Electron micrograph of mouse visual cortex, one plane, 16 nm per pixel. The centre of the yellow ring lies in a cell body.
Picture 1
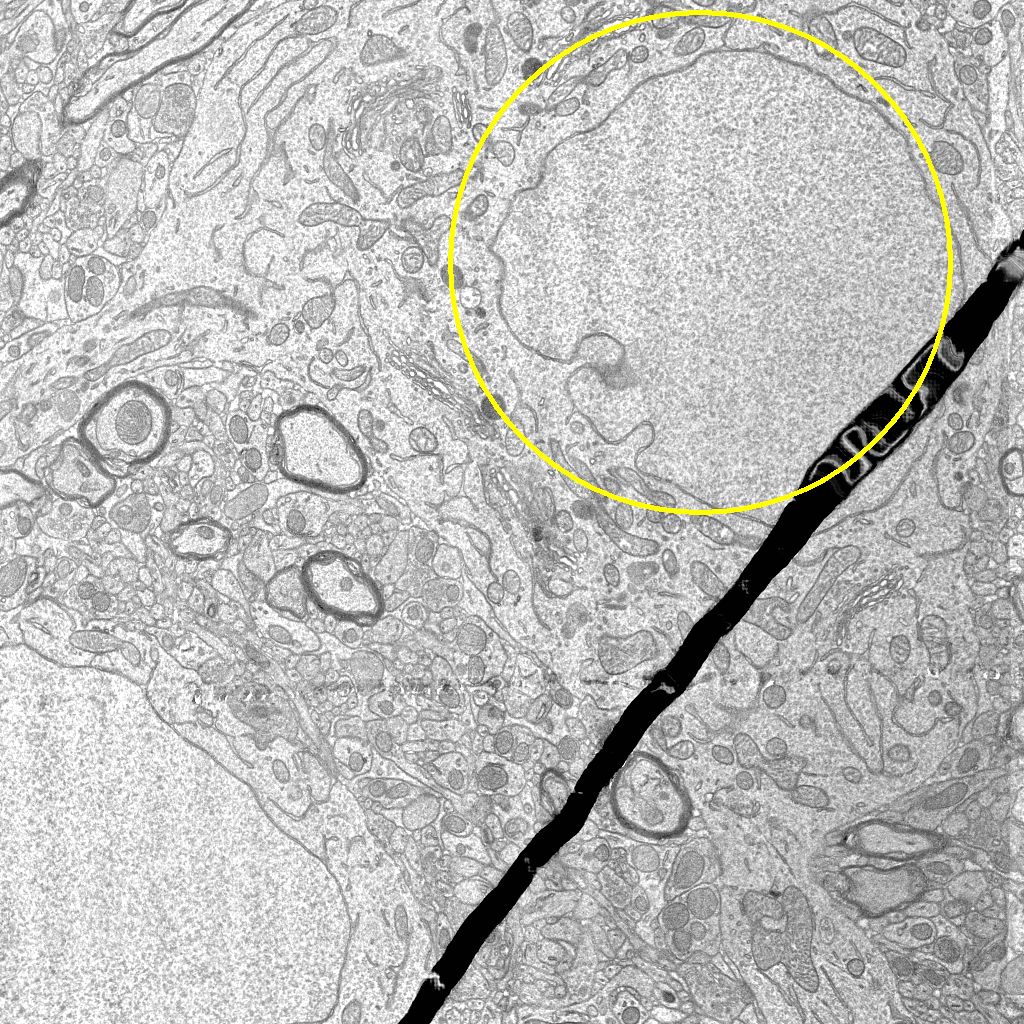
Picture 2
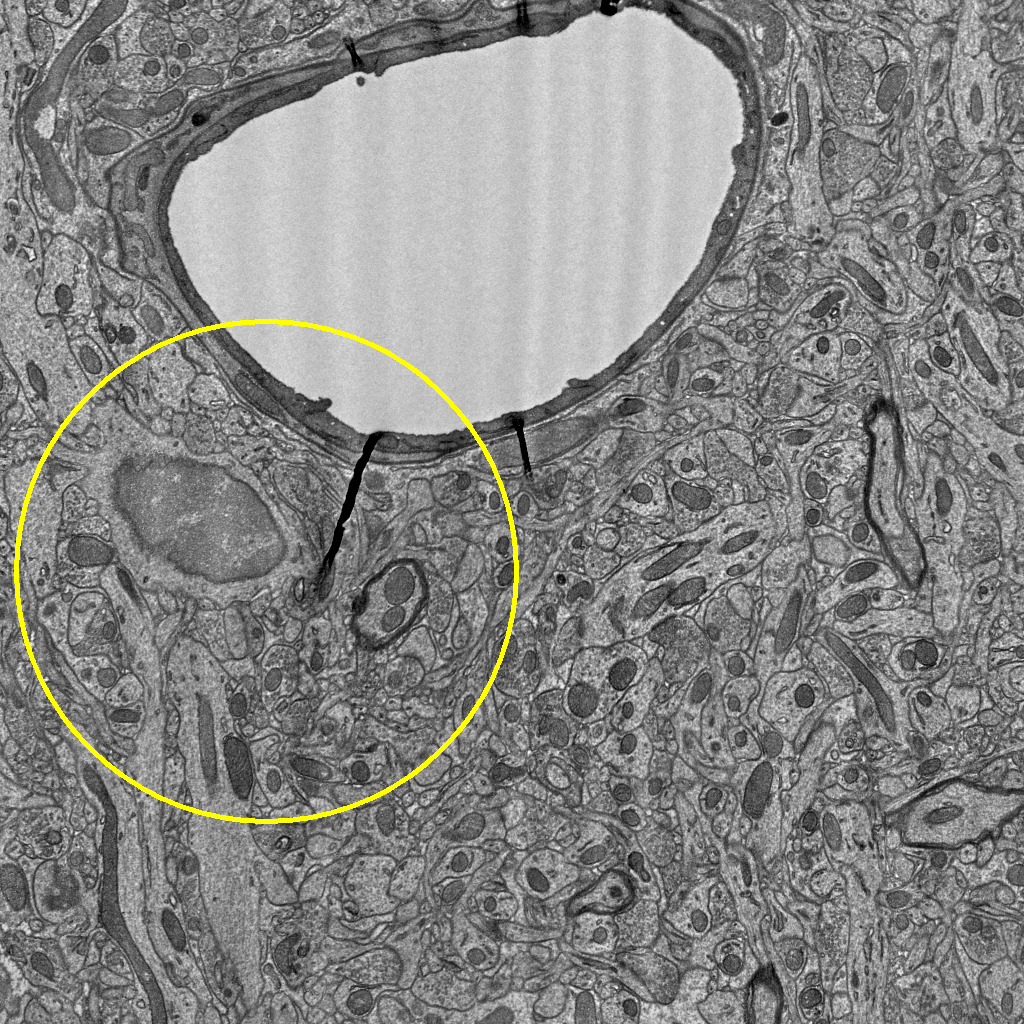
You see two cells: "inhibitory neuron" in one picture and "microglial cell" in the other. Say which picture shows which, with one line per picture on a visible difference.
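Picture 1 – inhibitory neuron. The nuclear envelope has a deep infolding at the lower left.
Picture 2 – microglial cell. The nuclear outline is smooth, without deep folds or clefts.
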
